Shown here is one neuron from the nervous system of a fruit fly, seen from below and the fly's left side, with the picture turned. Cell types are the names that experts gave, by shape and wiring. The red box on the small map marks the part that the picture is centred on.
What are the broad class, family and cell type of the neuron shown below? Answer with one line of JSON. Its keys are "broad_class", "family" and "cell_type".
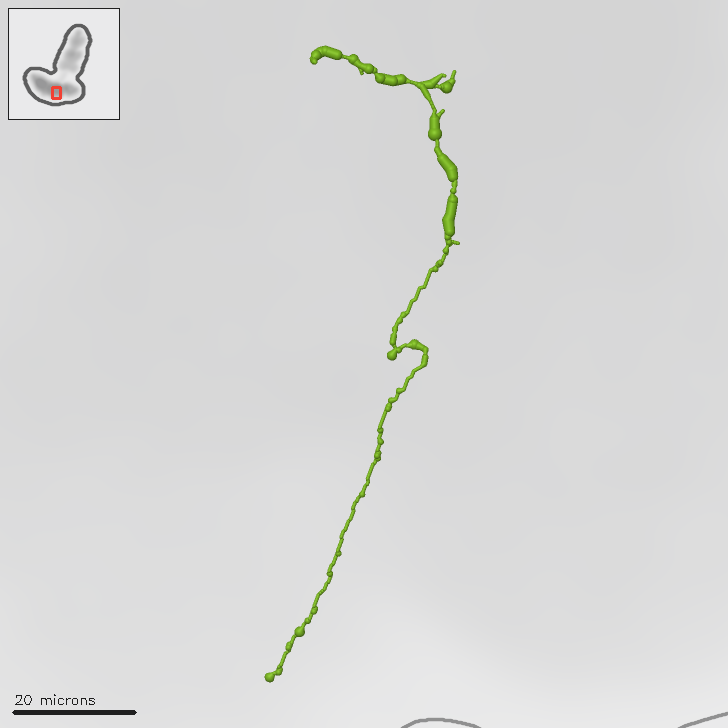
{"broad_class": "sensory neuron entering the brain", "family": "class mechanosensory", "cell_type": "JO-ED1"}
